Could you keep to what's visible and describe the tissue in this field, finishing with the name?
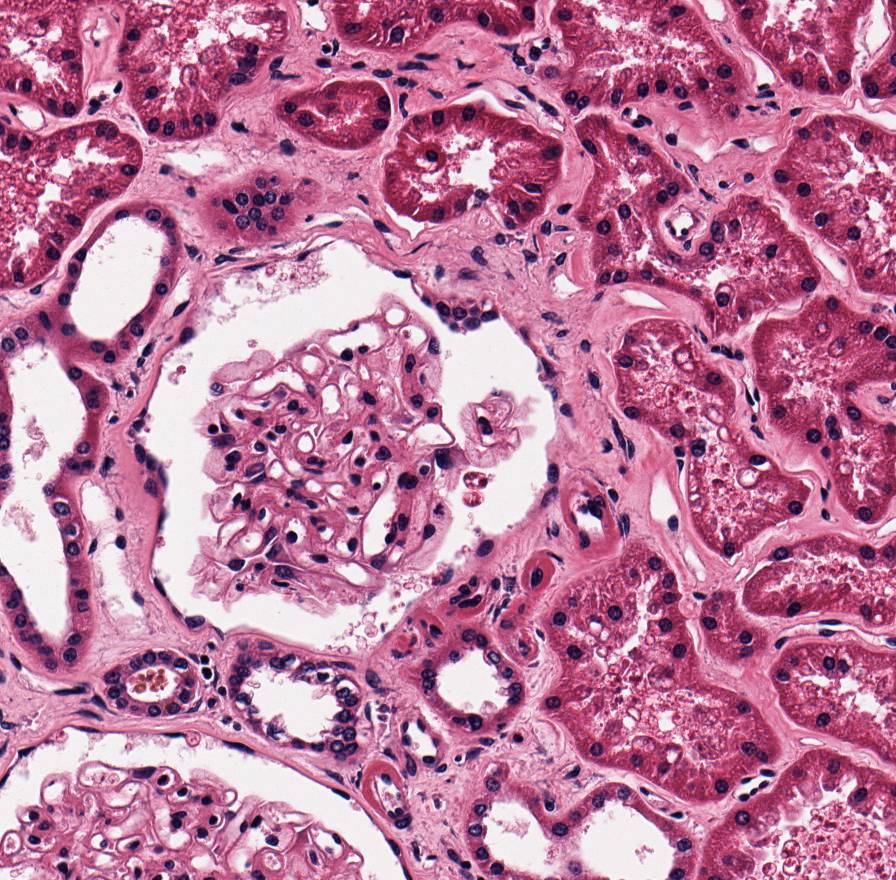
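At centre-left sits a glomerulus, ringed by a wide, empty Bowman's space. Right-half tubules: deeply eosinophilic, granular cytoplasm, small irregular lumens. Left of the glomerulus, tubules have a thinner, paler lining around wide, empty lumens. Tubular nuclei: round, dark, single row. Renal cortex is the tissue.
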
